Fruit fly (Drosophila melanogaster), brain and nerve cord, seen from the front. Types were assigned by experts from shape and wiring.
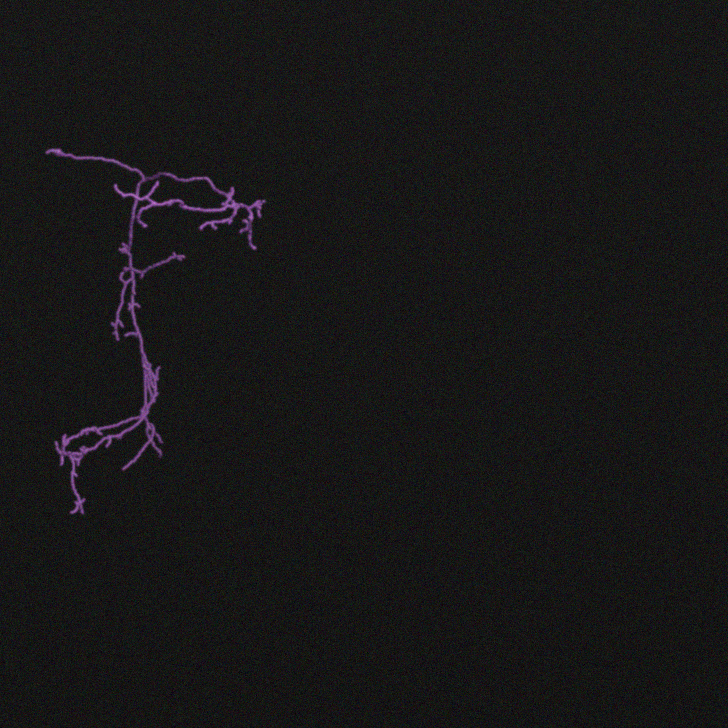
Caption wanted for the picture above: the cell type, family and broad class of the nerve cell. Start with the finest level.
CL125; hemilineage SLPpl1; visual projection neuron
